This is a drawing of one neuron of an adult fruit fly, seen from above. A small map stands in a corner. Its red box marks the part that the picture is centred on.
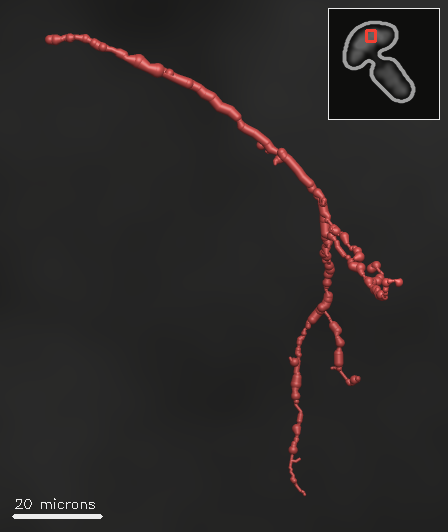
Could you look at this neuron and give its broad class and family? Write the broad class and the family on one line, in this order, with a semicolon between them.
sensory neuron entering the brain; class mechanosensory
